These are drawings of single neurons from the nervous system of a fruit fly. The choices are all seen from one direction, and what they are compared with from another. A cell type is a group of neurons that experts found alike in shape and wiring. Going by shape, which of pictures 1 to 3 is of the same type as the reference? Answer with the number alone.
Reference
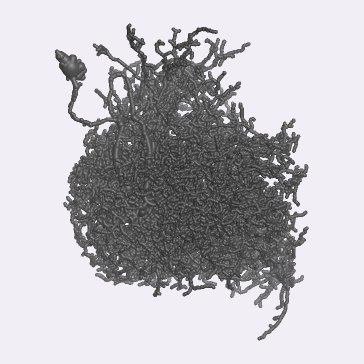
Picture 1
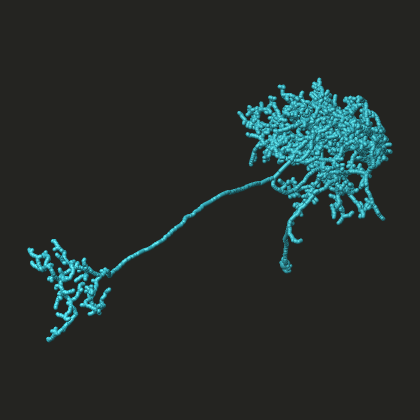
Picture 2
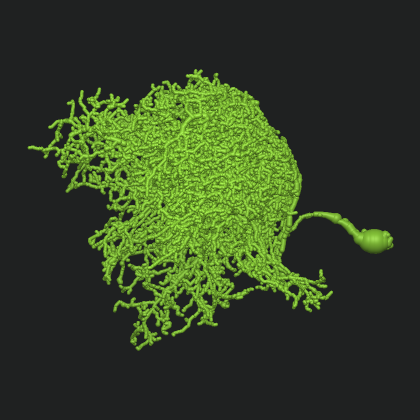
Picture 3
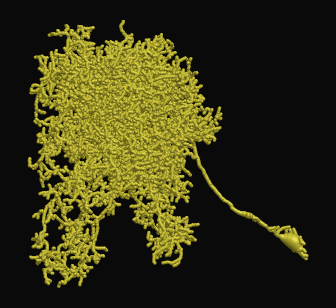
2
